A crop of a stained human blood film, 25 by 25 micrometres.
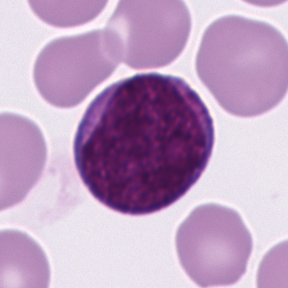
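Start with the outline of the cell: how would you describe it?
Smooth and round, about 12 micrometres across.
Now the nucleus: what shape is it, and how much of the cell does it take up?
It is round in outline and fills about 90% of the cell's area, with no nucleoli visible.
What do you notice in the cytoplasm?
The visible cytoplasm is pale bluish-lilac, and no granules are seen in it.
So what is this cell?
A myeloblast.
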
